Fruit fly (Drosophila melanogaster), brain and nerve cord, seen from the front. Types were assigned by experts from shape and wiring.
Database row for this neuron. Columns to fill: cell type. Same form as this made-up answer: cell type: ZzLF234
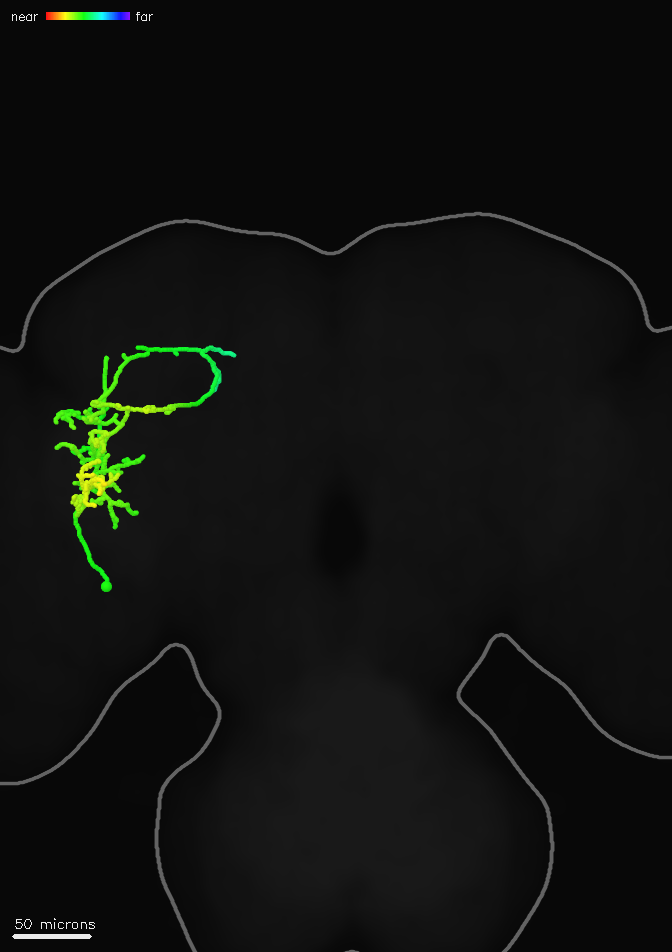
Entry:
cell type: CB1302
